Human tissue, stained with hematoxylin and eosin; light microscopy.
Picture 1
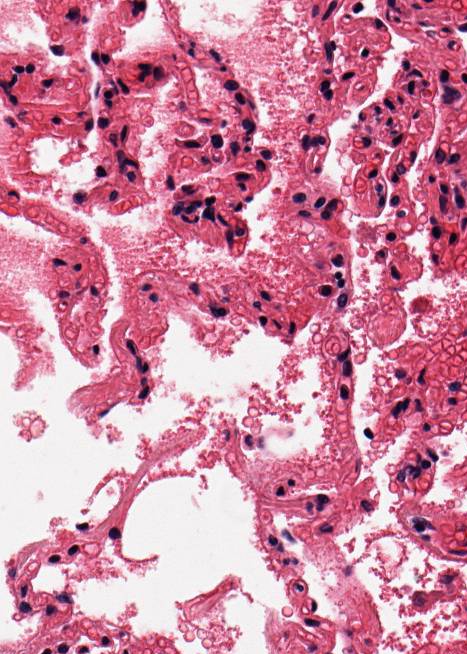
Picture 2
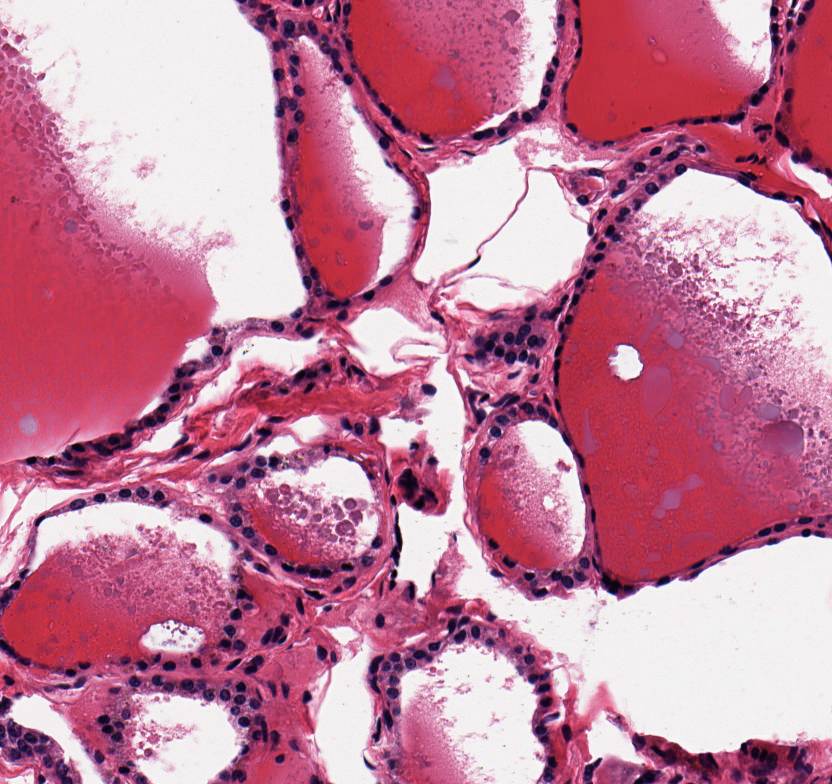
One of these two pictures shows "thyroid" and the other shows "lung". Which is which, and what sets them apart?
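Lung appears in picture 1, thyroid in picture 2. The lung field is crossed by thin, branching strands of tissue that separate irregular open spaces. These strands are packed with closely crowded red blood cells in their capillaries and hold small, dark, oval to elongated nuclei; no glands are present. The thyroid consists of closed, rounded follicles of varying size packed side by side, largest at the right and upper left. A single layer of flattened to low cuboidal cells lines each follicle, with no papillary infoldings into the lumens.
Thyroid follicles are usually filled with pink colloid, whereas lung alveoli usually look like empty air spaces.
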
